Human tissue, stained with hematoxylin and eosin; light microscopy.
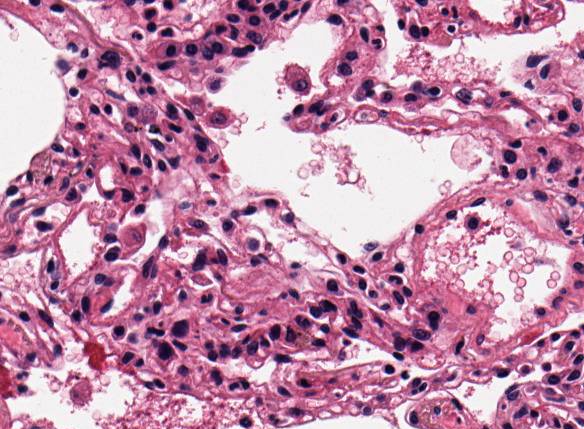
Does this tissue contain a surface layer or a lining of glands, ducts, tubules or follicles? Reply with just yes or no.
Yes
